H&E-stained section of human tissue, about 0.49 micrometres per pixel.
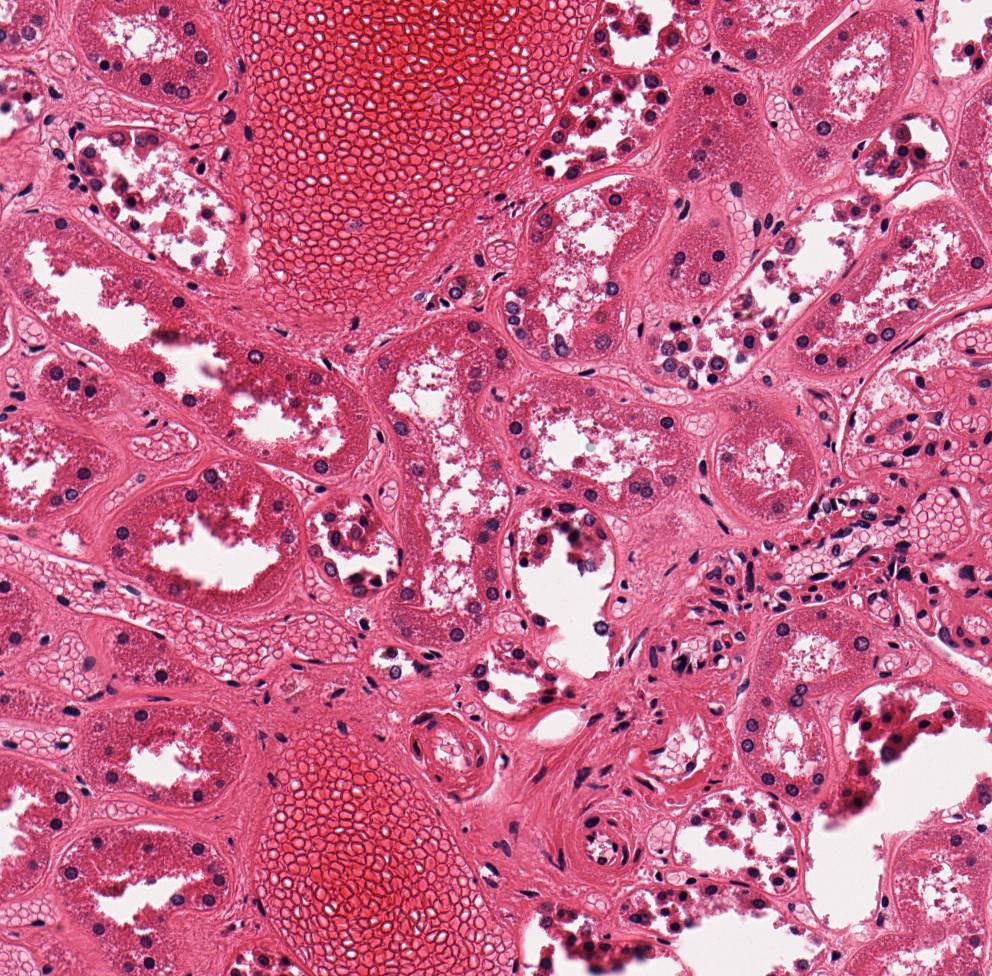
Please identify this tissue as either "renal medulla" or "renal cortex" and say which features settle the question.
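It's renal cortex. The tubules decide it: they're packed closely, with little tissue between, and cut in cross and oblique section.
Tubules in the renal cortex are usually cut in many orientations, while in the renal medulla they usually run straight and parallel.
Many are lined by cuboidal cells with granular pink cytoplasm and single round dark nuclei, and many lumens hold detached cells and pale granular debris. A small vessel with a thick cellular wall lies lower centre.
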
